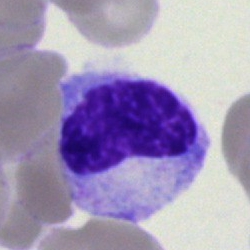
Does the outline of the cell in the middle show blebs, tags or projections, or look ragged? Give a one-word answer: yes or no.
No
